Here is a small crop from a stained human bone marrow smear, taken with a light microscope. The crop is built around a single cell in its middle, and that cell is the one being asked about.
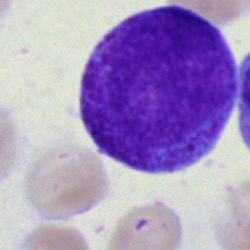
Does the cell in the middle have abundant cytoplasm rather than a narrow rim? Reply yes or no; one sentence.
No, in this cell the cytoplasm is scant.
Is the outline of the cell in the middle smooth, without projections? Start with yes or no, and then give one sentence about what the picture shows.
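Yes. The cell outline is round and smooth.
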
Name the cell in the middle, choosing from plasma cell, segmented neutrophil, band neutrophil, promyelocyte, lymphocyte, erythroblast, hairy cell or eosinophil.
promyelocyte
